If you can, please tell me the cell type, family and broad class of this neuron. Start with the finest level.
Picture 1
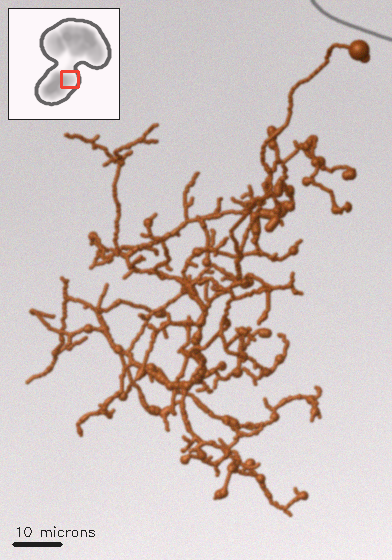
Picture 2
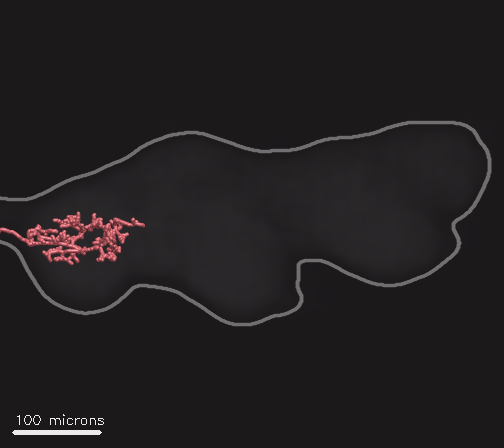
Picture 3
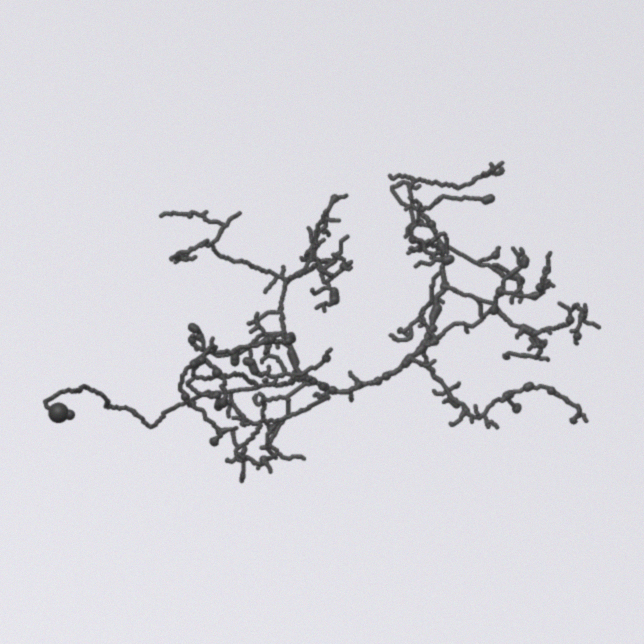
IN16B083; hemilineage 16B; nerve-cord intrinsic neuron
